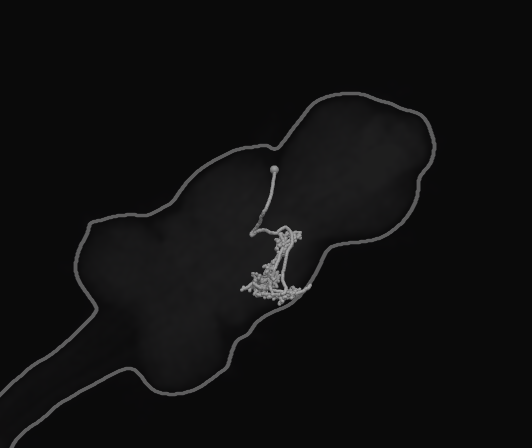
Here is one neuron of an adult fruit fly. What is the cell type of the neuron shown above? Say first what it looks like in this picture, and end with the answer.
It lies in the nerve cord. The cell body is in the middle of the picture. It is a nerve-cord intrinsic neuron. Its cell type is IN26X003.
